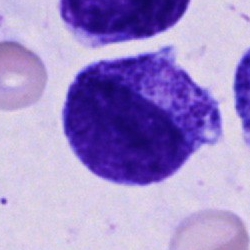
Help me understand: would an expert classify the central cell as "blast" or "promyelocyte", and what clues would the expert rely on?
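I'd call this a promyelocyte, not a blast. The cytoplasm decides it: mottled, paler than the nucleus, and speckled with purple dots.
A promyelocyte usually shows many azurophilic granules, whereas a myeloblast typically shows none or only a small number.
Besides that, the nucleus sits off-centre toward the lower left.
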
